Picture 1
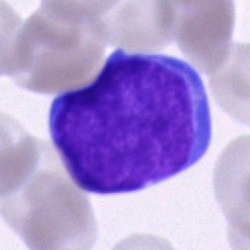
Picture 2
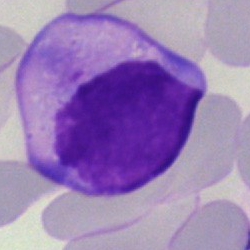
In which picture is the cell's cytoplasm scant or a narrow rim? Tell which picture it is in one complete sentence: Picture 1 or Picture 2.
What picture 1 shows is a cell with scant cytoplasm.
